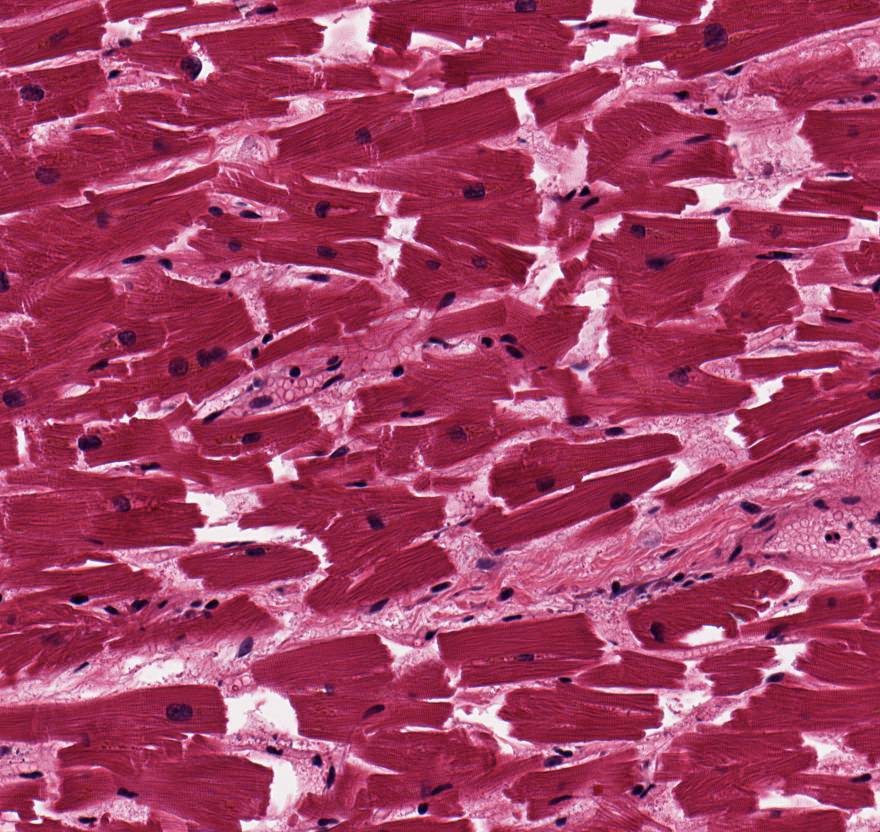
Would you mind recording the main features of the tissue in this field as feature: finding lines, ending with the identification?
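Cytoplasm: deep red, with fine cross-striations
Nuclei: oval, in the centre of the fibres
Fibres: short, blunt-ended segments, branching and joining at angles
Epithelium and glands: none in the field
Name: left ventricle of the heart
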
